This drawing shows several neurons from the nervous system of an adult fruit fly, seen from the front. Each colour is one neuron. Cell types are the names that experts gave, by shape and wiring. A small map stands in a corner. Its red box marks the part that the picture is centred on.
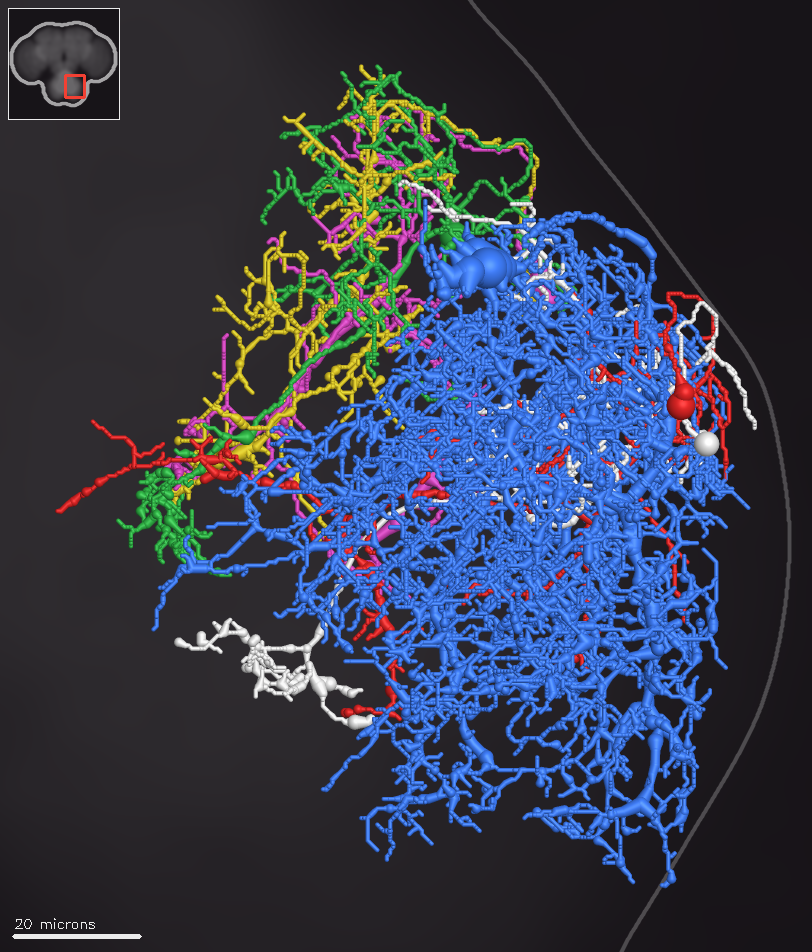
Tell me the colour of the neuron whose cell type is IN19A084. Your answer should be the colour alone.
yellow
